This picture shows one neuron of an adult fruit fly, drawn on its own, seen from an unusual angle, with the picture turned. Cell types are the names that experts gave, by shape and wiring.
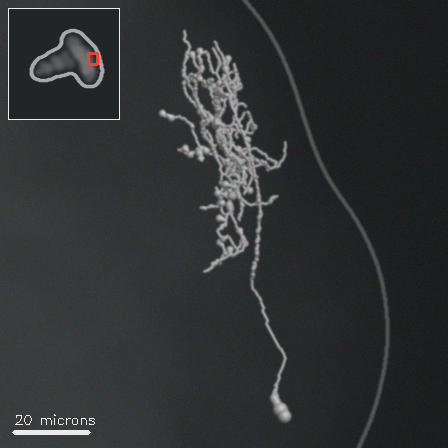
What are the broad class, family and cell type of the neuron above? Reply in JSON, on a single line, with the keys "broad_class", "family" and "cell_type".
{"broad_class": "central-brain intrinsic neuron", "family": "hemilineage MD_SA1", "cell_type": "GNG269"}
